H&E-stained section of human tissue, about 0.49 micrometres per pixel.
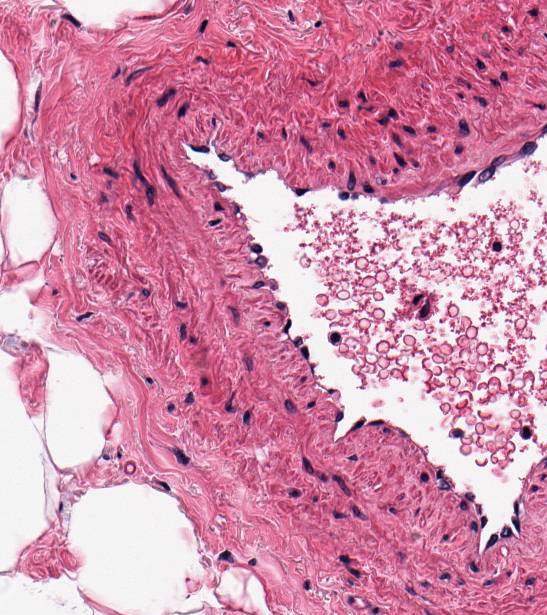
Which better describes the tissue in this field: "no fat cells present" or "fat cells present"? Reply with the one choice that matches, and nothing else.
Fat cells present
